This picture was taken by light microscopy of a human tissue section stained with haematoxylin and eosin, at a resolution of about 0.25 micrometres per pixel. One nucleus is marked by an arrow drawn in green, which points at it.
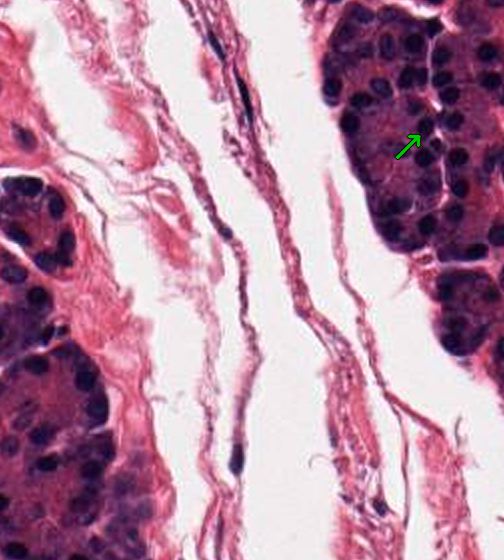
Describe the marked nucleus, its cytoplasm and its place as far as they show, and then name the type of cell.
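The nucleus is round, darkly and evenly stained, and about the same size as the nuclei of the neighbouring cells. The cell lies inside a densely packed cluster of similar cells that forms a lobule separated from the next one by loose pink fibrous strands and clear spaces. A thin pale line, a narrow gap between cells, runs just beside the nucleus on one side. Type of cell: pancreatic acinar cell.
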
